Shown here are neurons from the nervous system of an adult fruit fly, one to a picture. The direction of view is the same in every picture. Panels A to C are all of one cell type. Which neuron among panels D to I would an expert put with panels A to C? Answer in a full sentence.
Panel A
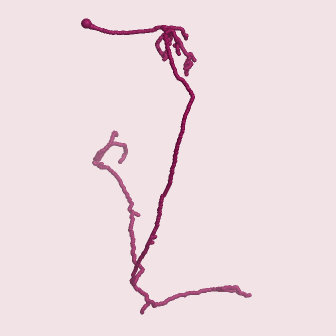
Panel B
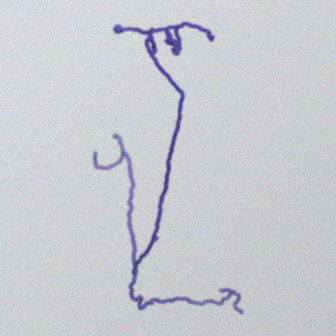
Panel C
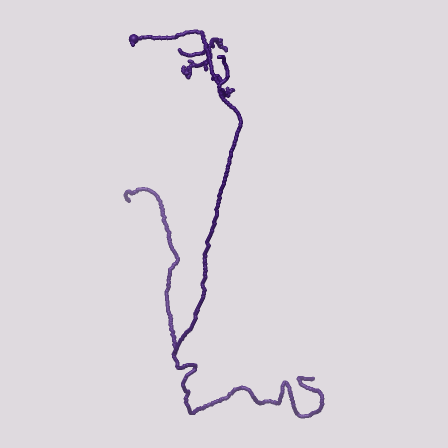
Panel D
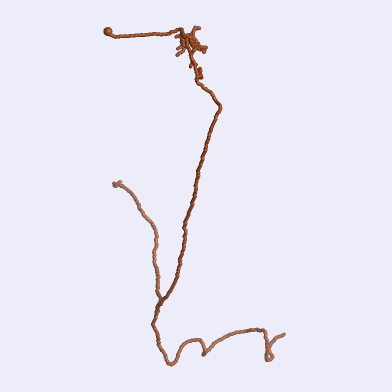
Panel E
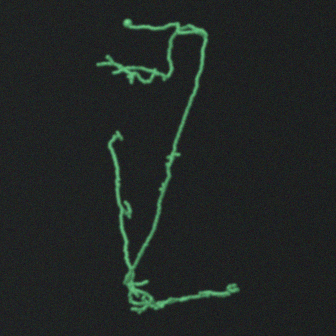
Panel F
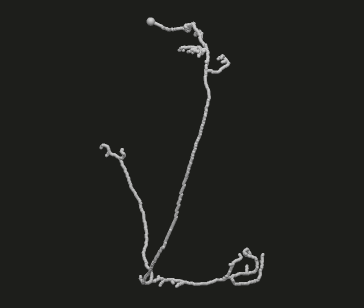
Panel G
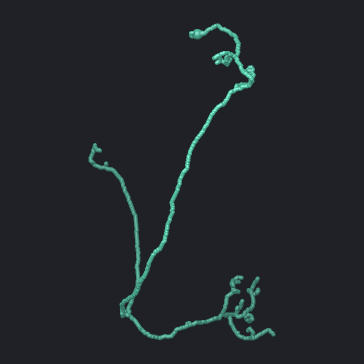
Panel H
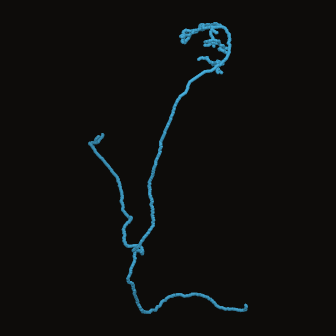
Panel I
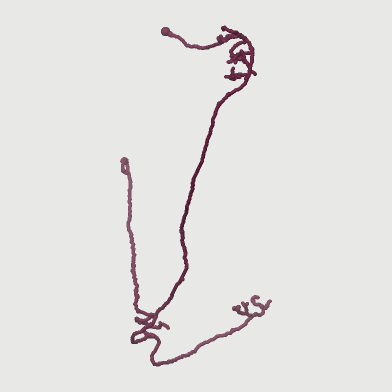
Panel D is of the same cell type.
